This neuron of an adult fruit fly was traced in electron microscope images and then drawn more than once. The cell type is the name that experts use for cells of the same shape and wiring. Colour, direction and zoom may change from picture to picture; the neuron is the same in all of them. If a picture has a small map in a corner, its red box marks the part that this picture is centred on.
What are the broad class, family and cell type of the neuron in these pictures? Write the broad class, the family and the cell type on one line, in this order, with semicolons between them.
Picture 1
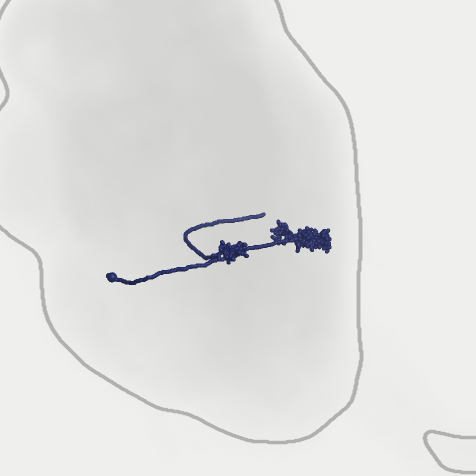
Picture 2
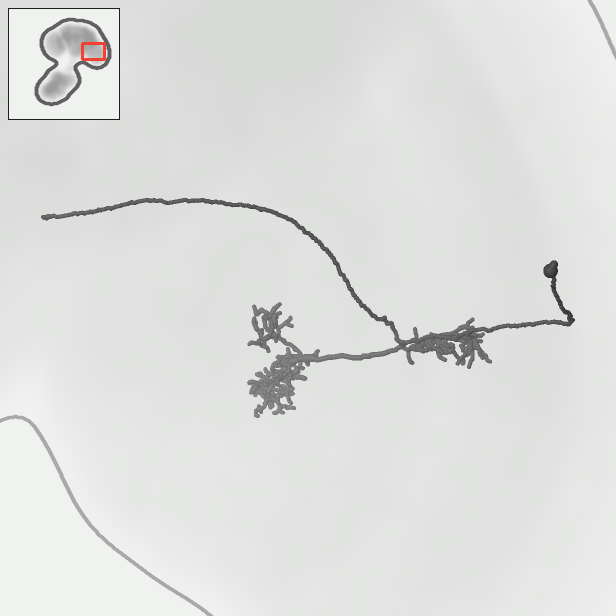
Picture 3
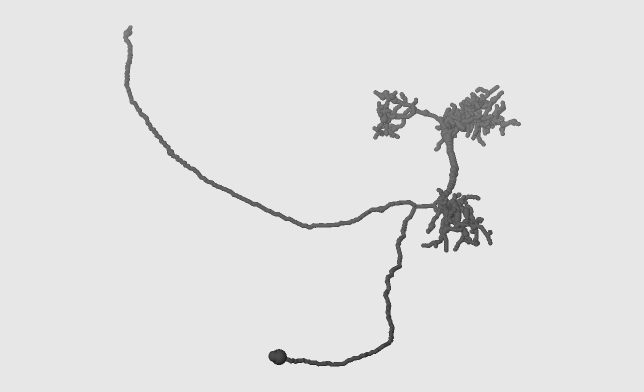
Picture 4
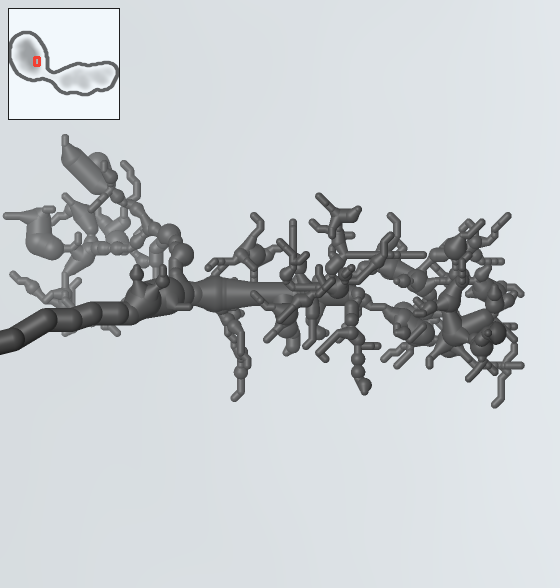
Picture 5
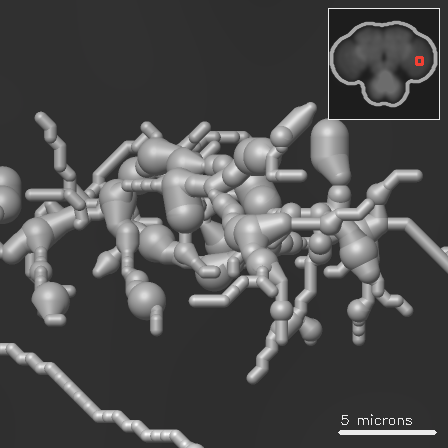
visual projection neuron; TmY; TmY14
